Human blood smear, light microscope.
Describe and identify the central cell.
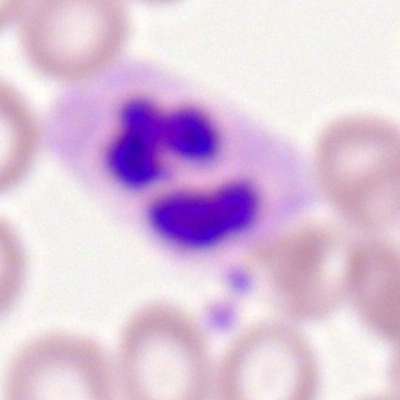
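Several separate lobes make up the nucleus; the lowest is a curved, sausage-like piece below the rest. Chromatin dark purple, dense. Abundant pale lilac-pink cytoplasm around the nucleus. Cell: segmented neutrophil.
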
